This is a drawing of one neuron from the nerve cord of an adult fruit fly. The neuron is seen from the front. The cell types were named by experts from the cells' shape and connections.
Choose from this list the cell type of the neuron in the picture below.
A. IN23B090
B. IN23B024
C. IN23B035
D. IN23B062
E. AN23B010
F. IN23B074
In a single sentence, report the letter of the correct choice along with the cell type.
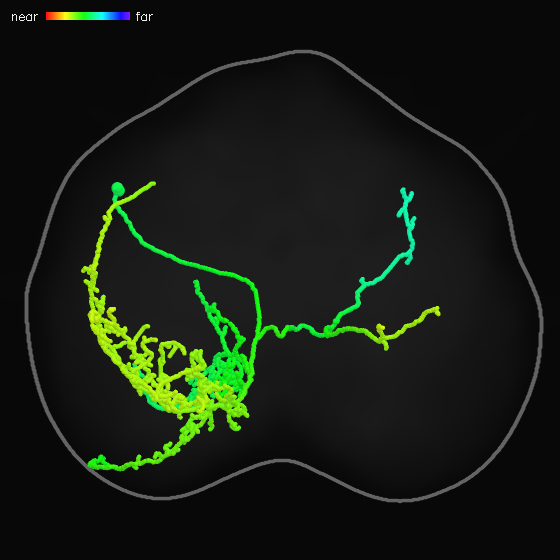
Given as option D, IN23B062 is the cell type for the neuron.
